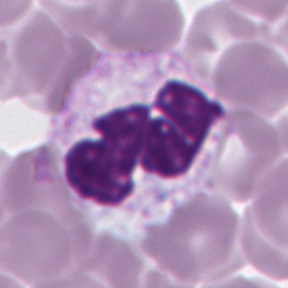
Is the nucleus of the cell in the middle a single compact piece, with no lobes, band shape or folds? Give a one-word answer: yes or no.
No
